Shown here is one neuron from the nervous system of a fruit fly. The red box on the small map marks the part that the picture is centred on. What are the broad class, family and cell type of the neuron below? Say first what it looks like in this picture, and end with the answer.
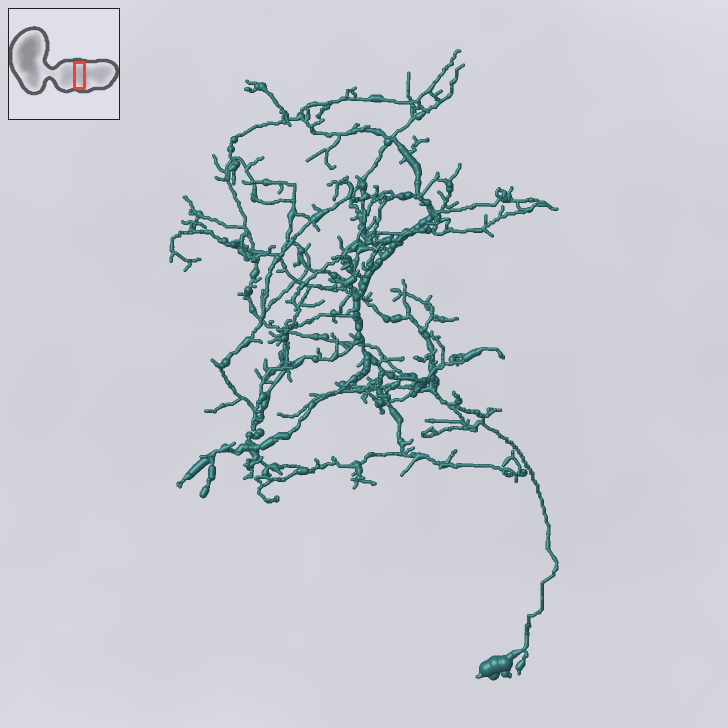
It lies in the nerve cord. More than a hundred branch ends can be seen. It is a nerve-cord intrinsic neuron. Its family is hemilineage 06B. It is of cell type IN06B043.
